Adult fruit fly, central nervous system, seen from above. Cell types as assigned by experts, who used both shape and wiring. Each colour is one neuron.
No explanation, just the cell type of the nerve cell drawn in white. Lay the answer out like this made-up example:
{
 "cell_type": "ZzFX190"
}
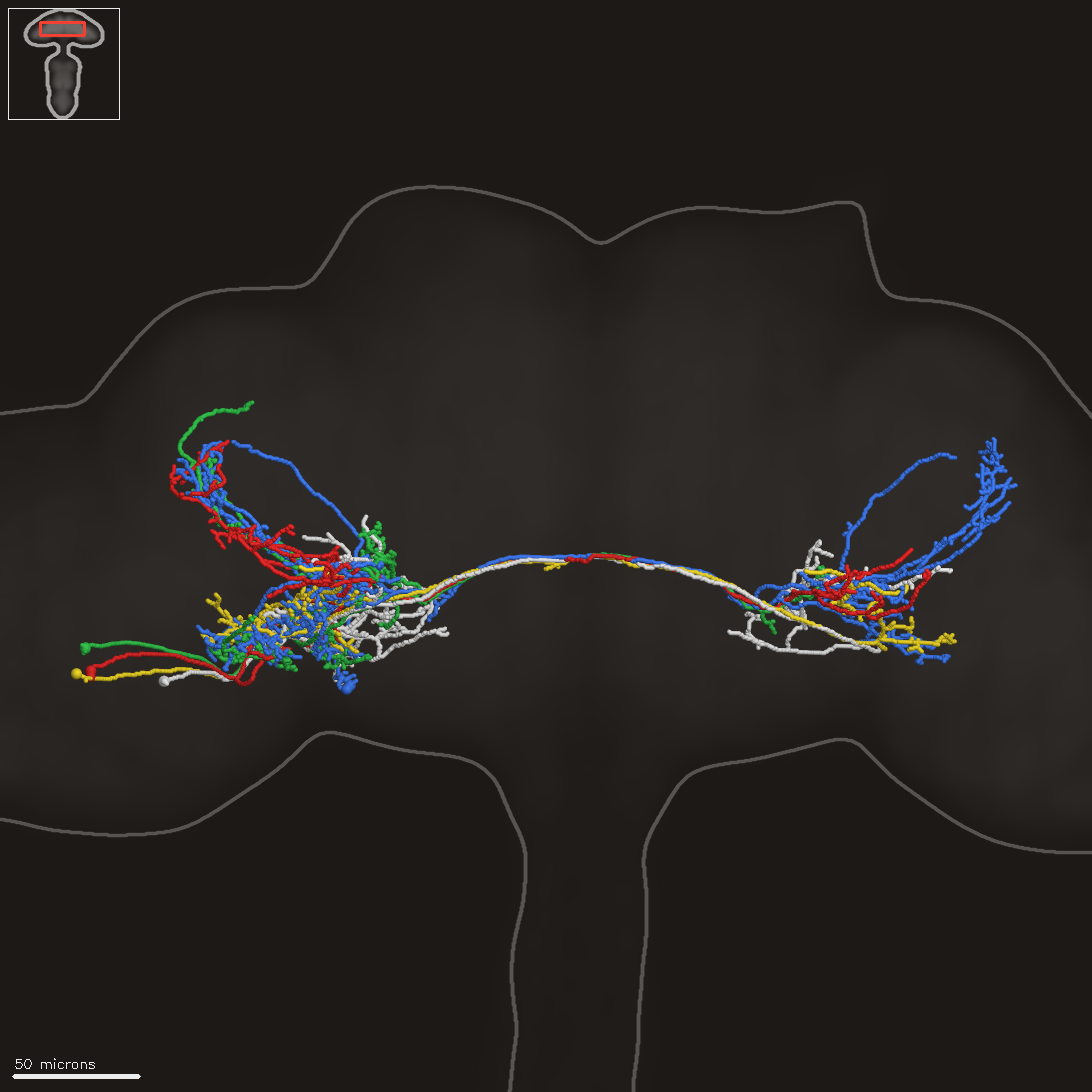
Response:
{
 "cell_type": "PLP154"
}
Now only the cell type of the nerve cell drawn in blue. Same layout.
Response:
{
 "cell_type": "CL317"
}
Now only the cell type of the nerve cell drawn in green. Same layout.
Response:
{
 "cell_type": "CL254"
}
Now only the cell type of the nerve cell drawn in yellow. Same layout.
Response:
{
 "cell_type": "PLP156"
}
